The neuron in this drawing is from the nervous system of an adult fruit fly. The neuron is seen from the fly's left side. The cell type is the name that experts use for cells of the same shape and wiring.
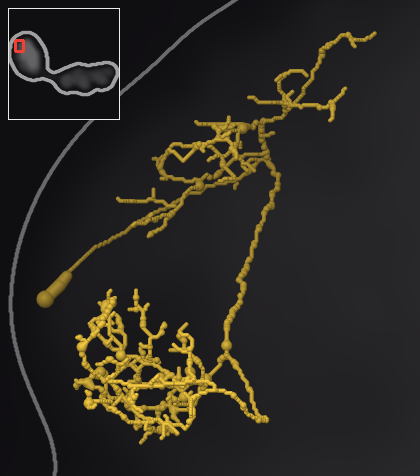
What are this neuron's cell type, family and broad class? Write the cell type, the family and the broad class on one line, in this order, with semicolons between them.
PAM01; class DAN; central-brain intrinsic neuron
